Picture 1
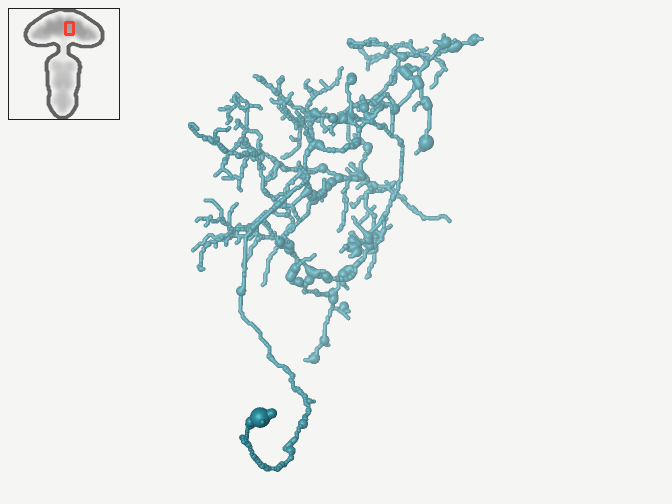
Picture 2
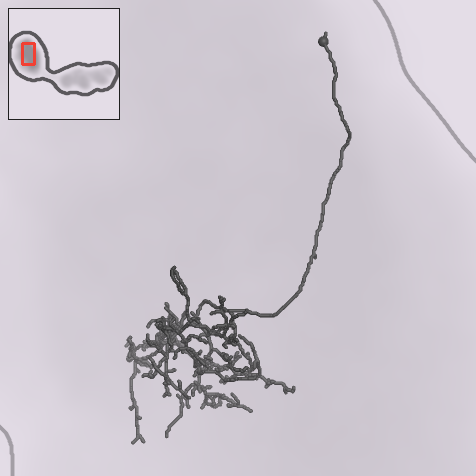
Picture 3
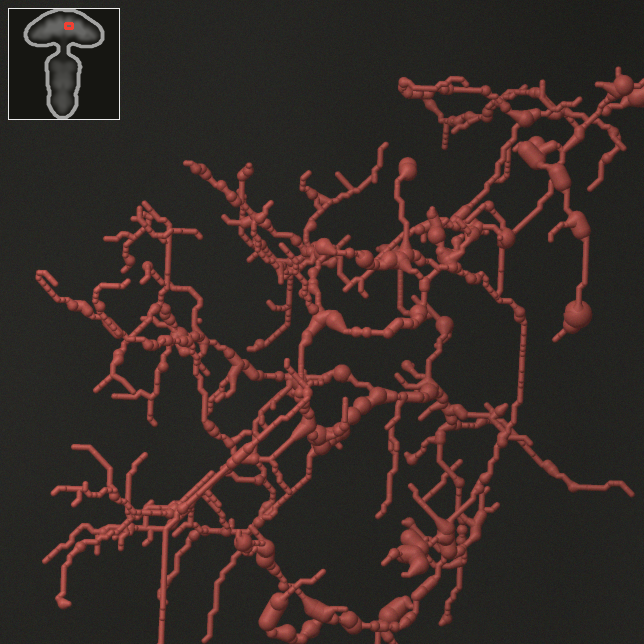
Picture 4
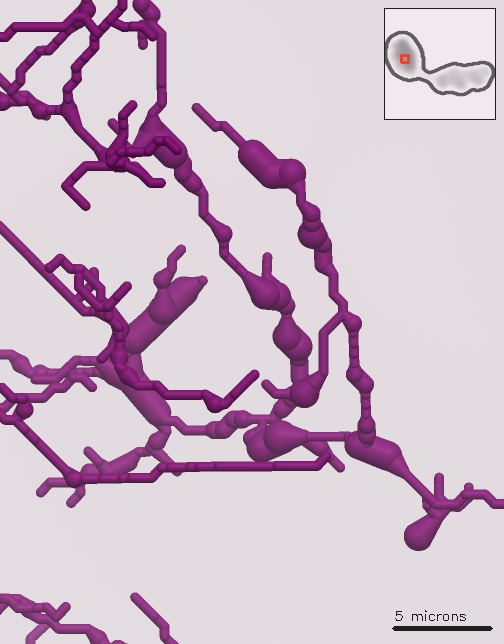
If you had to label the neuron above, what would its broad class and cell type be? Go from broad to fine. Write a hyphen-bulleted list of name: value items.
- broad class: central-brain intrinsic neuron
- cell type: VES051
